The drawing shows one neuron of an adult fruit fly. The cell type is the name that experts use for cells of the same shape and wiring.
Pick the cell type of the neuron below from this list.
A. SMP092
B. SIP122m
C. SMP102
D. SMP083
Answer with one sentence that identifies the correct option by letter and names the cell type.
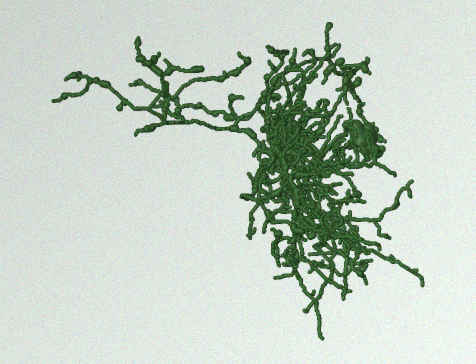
The neuron is a member of cell type SMP083, given in option D.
